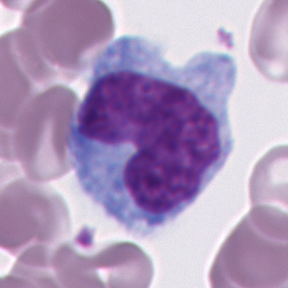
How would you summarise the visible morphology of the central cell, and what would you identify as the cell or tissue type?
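Outline irregular; blunt bulges along upper edge. Nuclear notch opens toward lower left. Chromatin fine and lacy, not packed into coarse dark blocks. No coarse coloured granules in cytoplasm. Cell: monocyte.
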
